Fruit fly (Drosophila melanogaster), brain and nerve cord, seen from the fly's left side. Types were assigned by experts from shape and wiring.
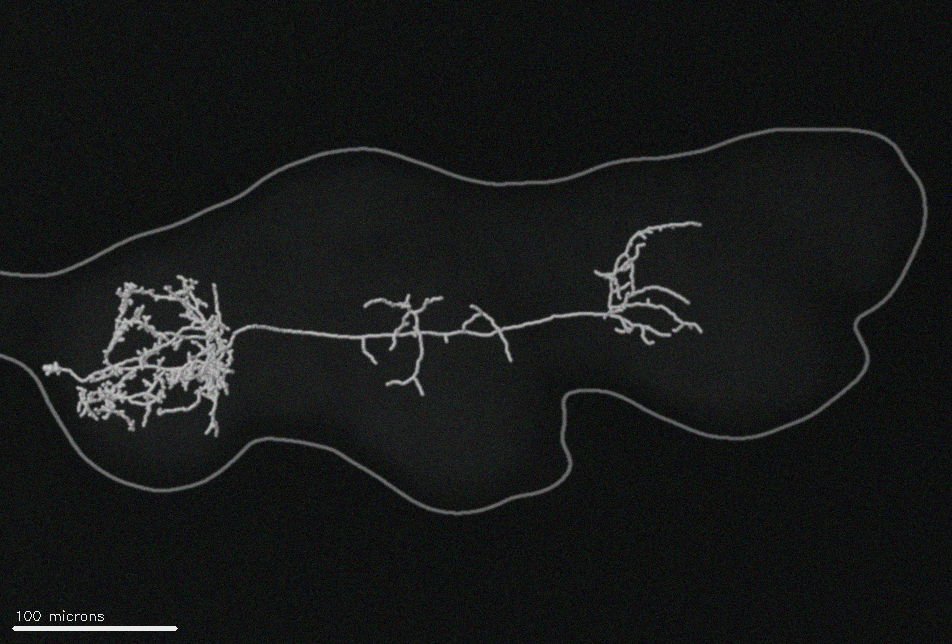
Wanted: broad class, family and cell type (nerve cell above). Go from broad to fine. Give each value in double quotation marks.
"nerve-cord intrinsic neuron", "hemilineage 07B", "IN07B014"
